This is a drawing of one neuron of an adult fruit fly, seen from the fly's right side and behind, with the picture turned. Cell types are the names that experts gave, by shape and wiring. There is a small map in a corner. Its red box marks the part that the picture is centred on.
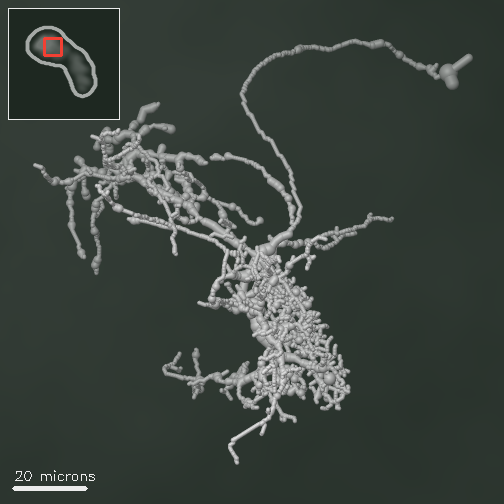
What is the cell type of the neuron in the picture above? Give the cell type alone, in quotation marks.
"PLP018"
